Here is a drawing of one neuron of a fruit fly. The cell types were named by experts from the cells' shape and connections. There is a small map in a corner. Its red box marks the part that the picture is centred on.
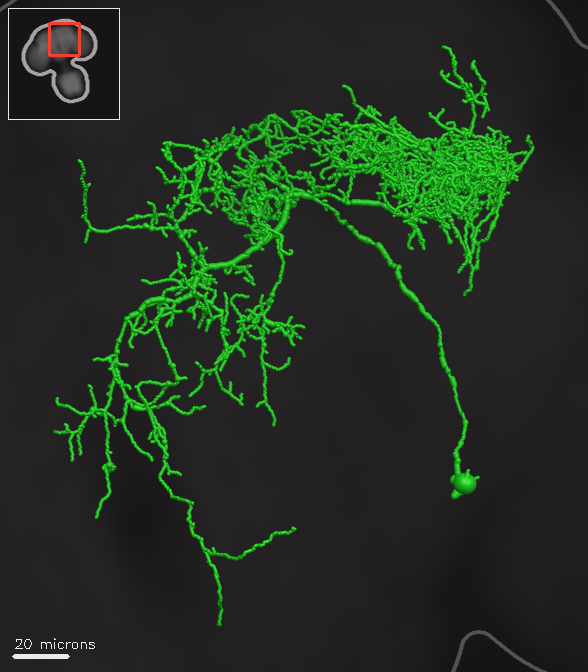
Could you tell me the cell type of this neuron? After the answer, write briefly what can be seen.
It is of cell type PPL202. It is a central-brain intrinsic neuron. The cell body is at the lower right of the picture. By the scale bar it is about 200 microns tall in this view. The picture shows more than a hundred branch ends.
